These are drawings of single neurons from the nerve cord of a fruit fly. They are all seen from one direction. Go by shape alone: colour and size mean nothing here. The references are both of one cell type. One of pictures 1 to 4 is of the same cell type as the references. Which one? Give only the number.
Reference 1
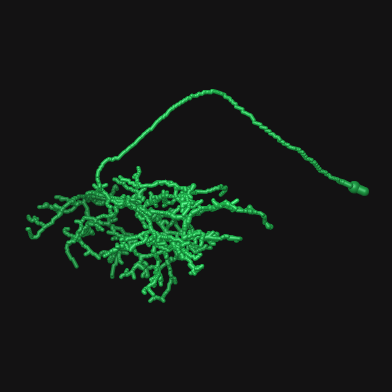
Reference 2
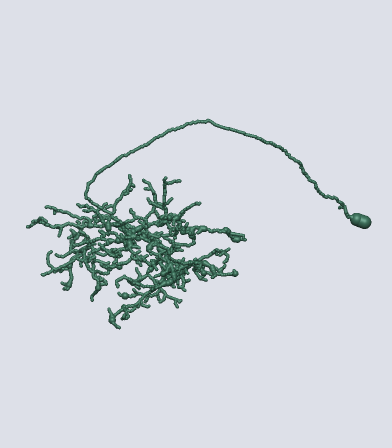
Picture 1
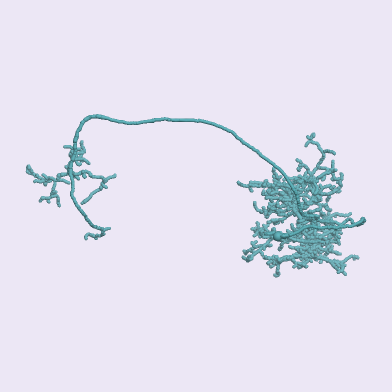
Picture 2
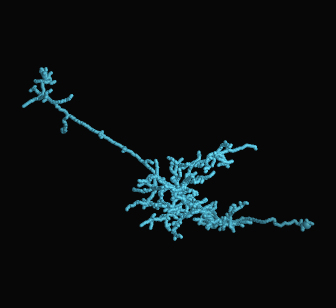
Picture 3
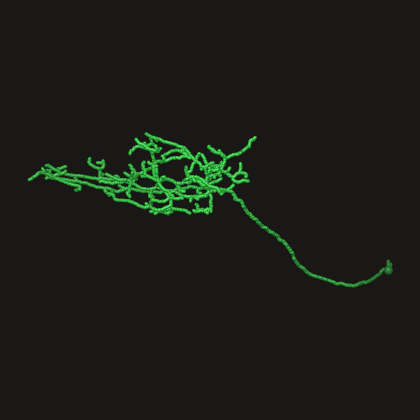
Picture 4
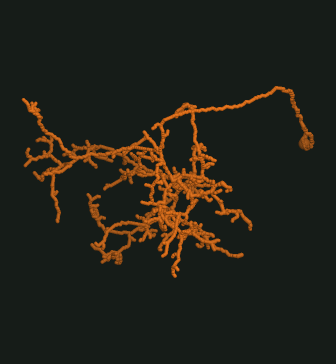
4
